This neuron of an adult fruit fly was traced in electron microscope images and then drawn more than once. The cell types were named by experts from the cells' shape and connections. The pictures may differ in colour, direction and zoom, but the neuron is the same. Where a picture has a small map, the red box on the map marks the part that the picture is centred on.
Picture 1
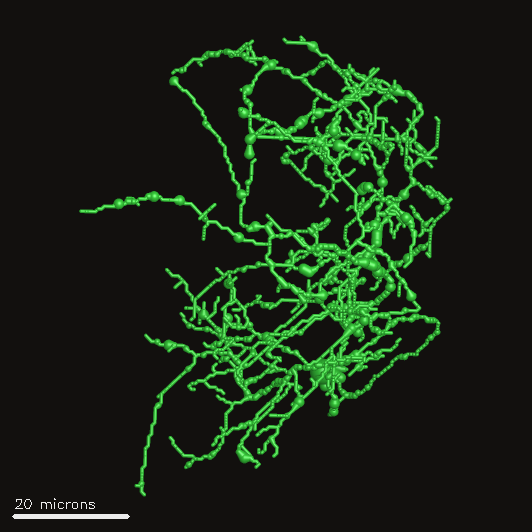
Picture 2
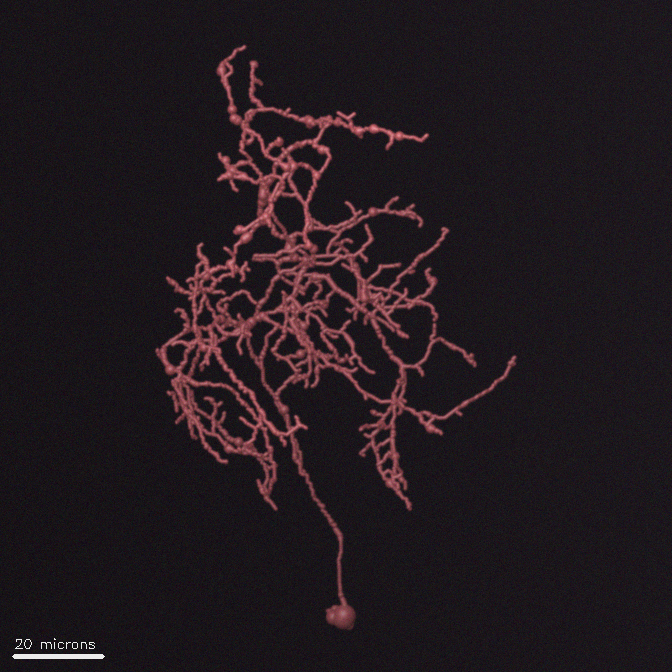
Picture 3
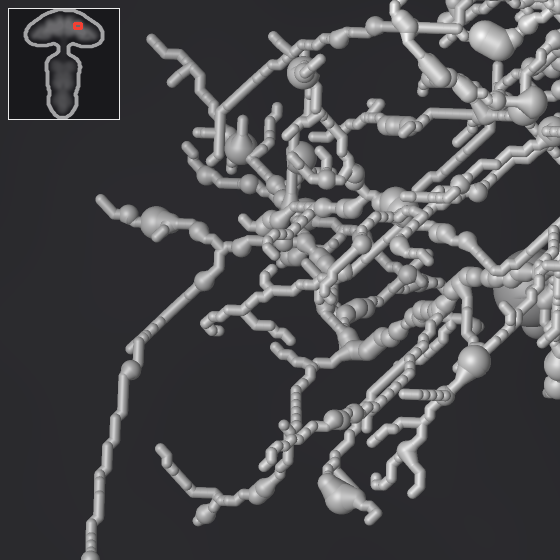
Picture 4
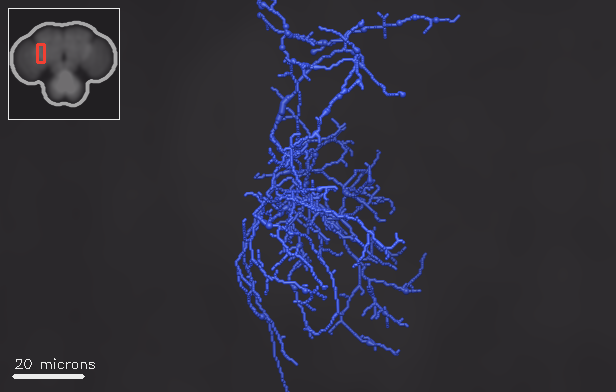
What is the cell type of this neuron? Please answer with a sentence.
The cell type is AVLP136.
